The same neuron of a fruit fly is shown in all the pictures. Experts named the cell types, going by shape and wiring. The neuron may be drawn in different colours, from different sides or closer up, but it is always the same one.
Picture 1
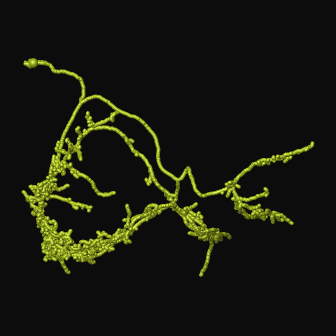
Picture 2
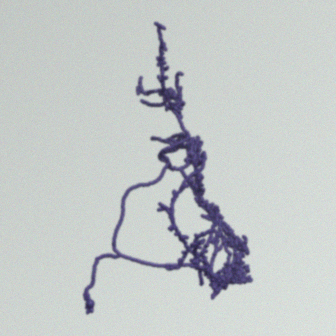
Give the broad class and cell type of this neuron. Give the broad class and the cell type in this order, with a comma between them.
central-brain intrinsic neuron, WED076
